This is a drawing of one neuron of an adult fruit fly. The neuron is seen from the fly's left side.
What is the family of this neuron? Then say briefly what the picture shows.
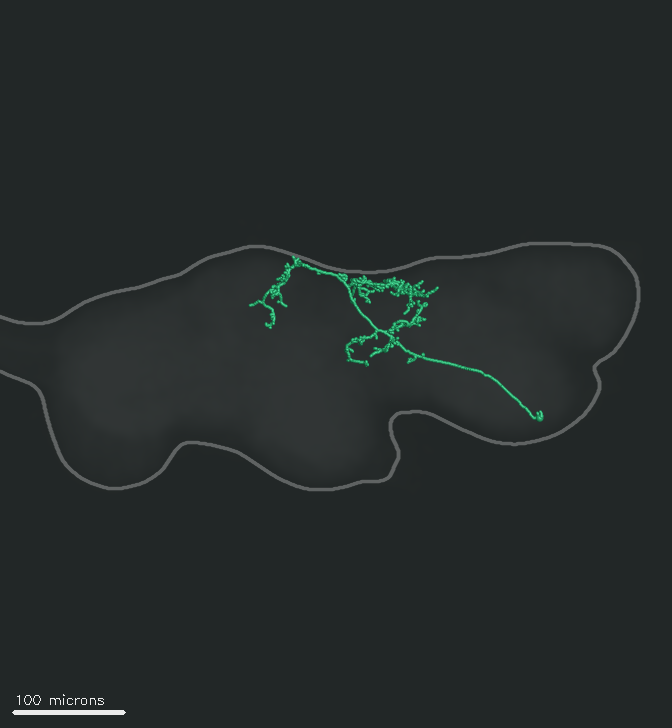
The family is hemilineage 06B. It is a nerve-cord intrinsic neuron. The cell body can be seen on the right of the picture. From left to right in the picture it spans about 250 microns.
